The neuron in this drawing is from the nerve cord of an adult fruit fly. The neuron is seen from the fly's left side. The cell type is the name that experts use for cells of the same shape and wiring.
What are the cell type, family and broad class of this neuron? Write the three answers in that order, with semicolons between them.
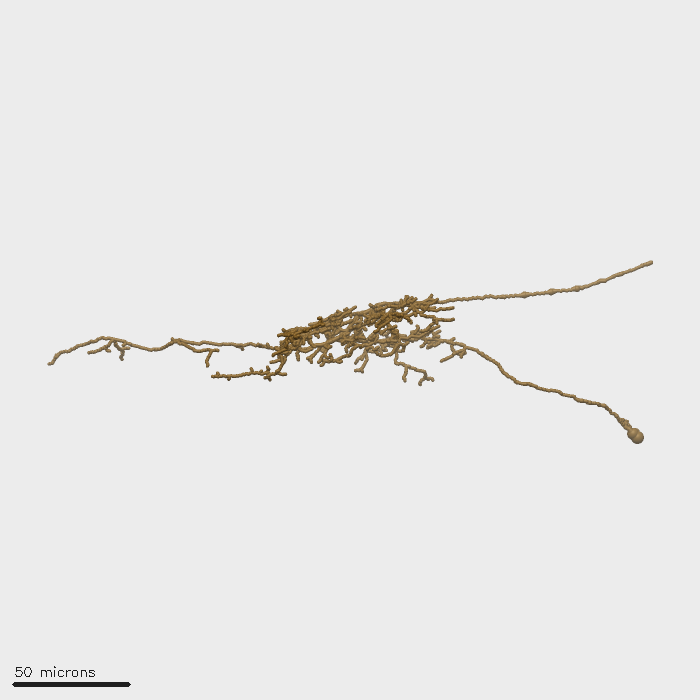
MNad31; hemilineage 03B; motor neuron of the nerve cord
